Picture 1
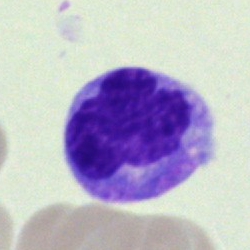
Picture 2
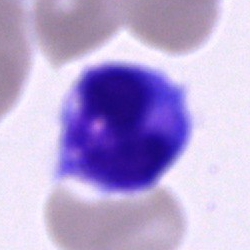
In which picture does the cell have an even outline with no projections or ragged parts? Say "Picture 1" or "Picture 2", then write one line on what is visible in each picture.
Picture 1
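Picture 1: The cell outline is round and smooth.
Picture 2: The cell outline is irregular and somewhat angular, with small bulges at the upper right and lower left.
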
